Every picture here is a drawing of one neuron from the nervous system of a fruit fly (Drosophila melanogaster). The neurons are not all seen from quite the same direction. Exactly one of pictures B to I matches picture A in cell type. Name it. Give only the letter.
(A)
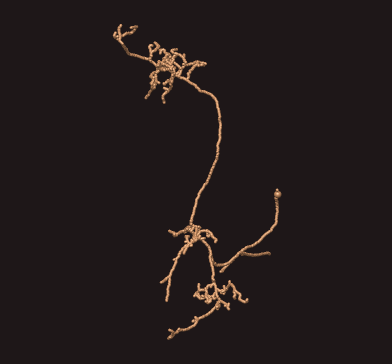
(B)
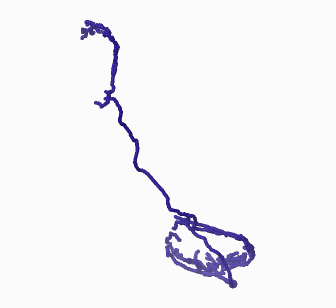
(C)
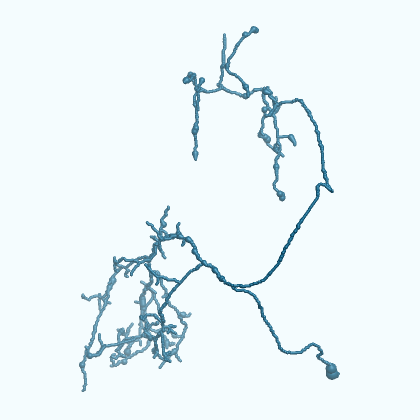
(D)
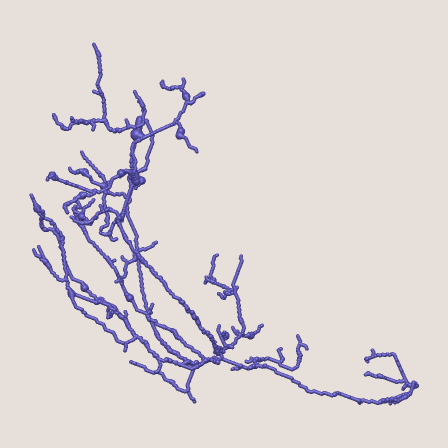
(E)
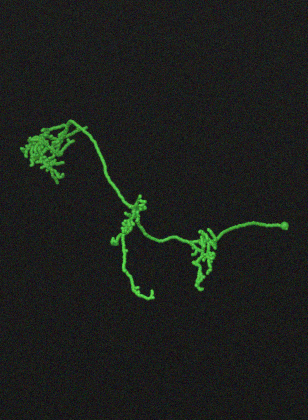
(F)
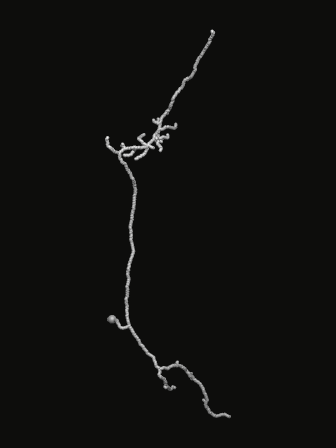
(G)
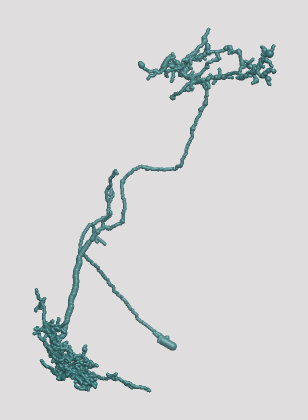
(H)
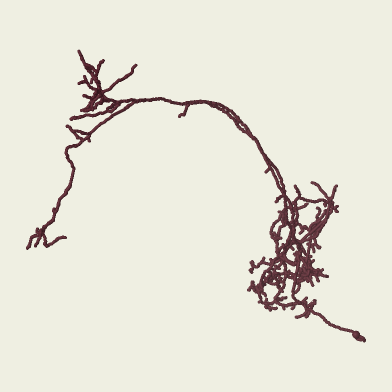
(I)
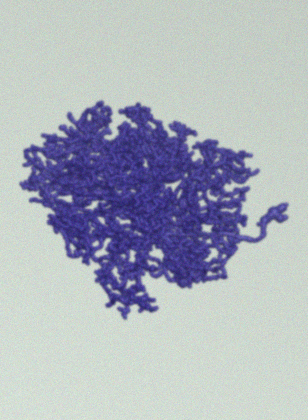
E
